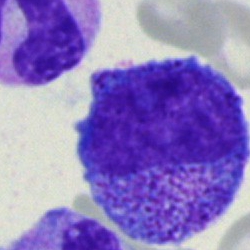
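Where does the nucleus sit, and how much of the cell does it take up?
It fills the upper part, roughly two-thirds of the cell, and its lower border runs nearly straight across.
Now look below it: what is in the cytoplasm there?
A bluish background crowded with many purple-magenta granules.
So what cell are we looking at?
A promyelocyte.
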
